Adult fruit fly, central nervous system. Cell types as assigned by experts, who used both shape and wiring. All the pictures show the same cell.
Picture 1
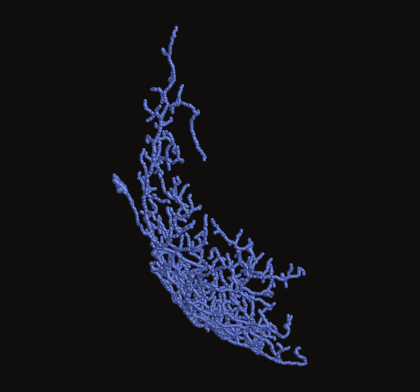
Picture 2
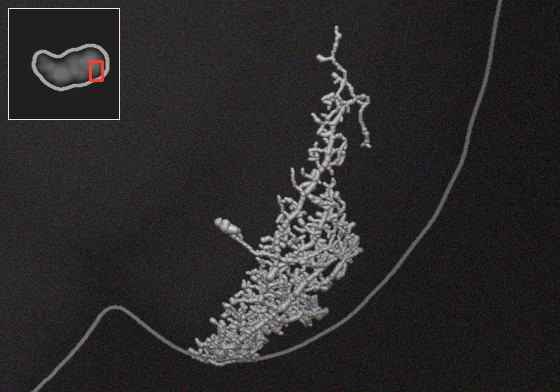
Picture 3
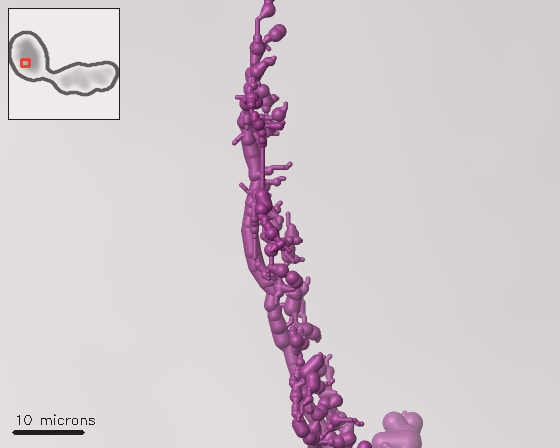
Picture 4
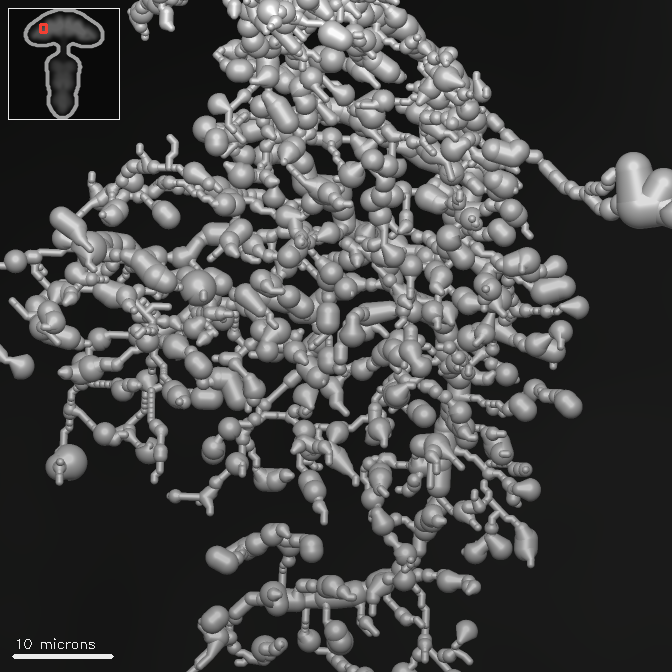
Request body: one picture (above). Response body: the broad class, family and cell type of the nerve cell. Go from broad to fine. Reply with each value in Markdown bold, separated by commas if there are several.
**optic-lobe intrinsic neuron**, **Dm**, **Dm6**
